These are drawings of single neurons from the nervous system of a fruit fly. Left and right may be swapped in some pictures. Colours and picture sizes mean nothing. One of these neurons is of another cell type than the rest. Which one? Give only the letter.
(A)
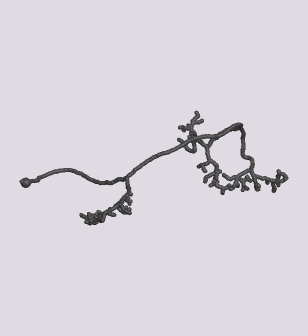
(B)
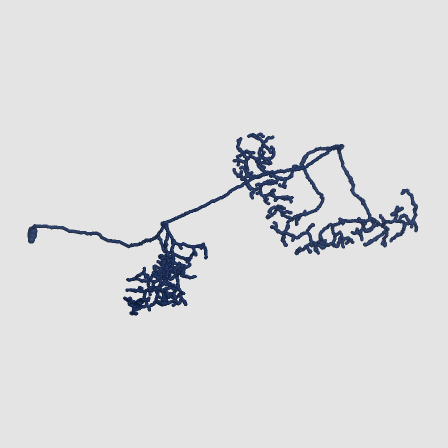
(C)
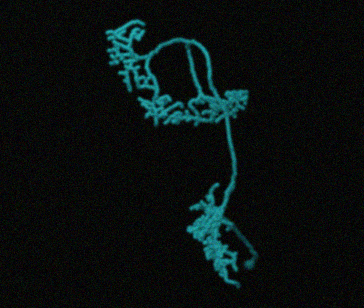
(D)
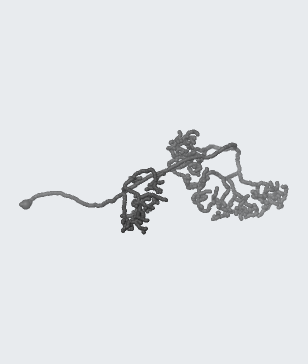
A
